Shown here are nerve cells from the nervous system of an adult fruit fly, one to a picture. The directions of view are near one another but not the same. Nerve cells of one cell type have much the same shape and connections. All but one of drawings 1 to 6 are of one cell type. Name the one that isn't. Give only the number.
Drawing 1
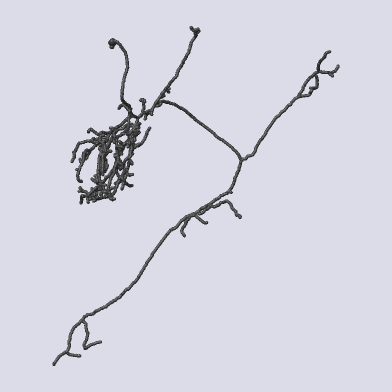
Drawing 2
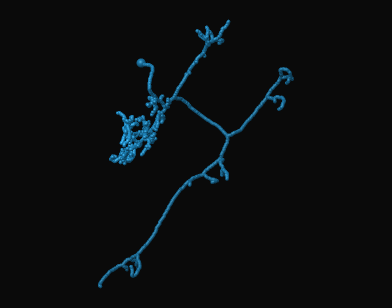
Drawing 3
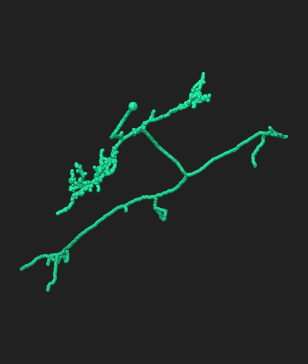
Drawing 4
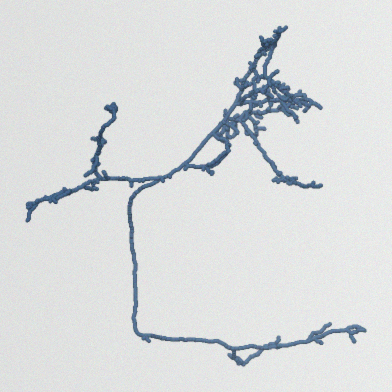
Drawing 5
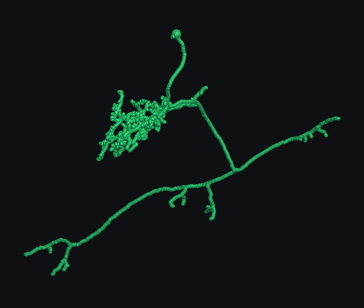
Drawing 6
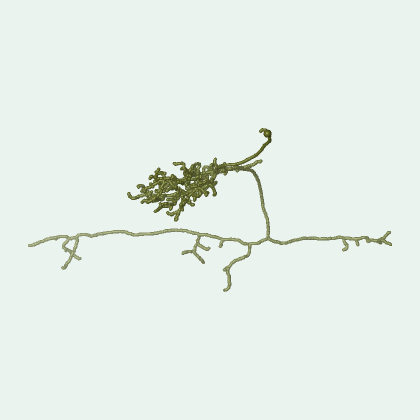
4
